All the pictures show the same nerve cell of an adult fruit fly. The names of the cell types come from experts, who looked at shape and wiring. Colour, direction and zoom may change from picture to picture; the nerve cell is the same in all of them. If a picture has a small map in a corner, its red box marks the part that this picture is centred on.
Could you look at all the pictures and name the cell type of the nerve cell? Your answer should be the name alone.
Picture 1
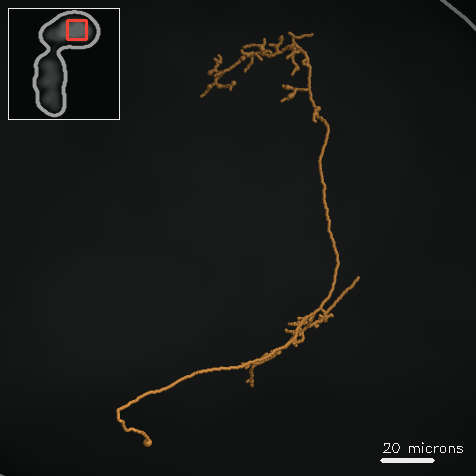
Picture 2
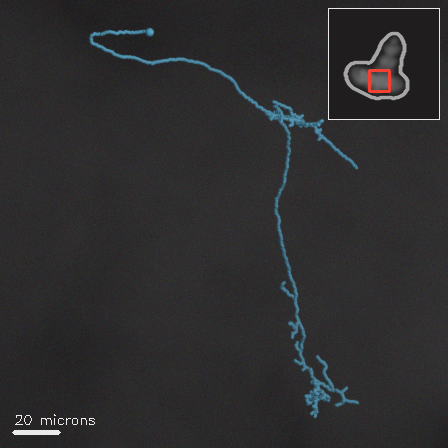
CB2902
